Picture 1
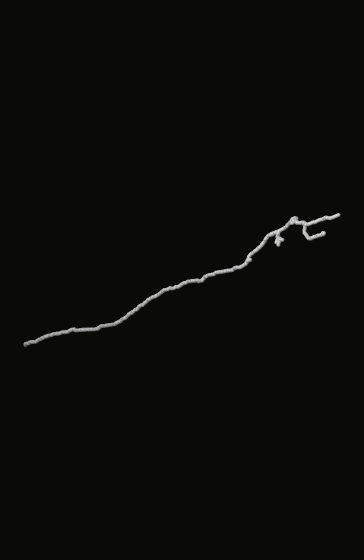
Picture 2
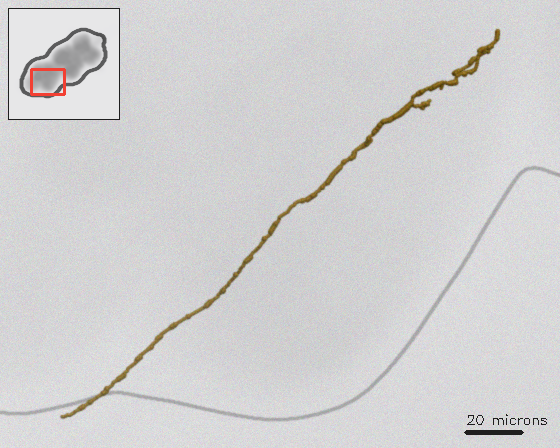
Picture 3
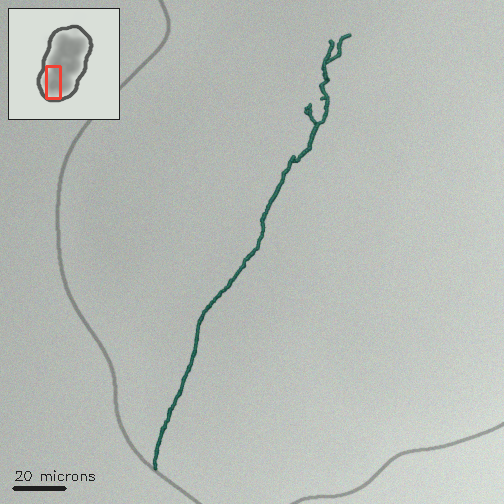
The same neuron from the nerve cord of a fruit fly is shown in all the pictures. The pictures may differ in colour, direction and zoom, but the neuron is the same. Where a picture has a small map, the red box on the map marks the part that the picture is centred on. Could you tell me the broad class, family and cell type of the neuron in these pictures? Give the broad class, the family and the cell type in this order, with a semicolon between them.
sensory neuron entering the nerve cord; class mechanosensory proprioceptive; SNpp56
